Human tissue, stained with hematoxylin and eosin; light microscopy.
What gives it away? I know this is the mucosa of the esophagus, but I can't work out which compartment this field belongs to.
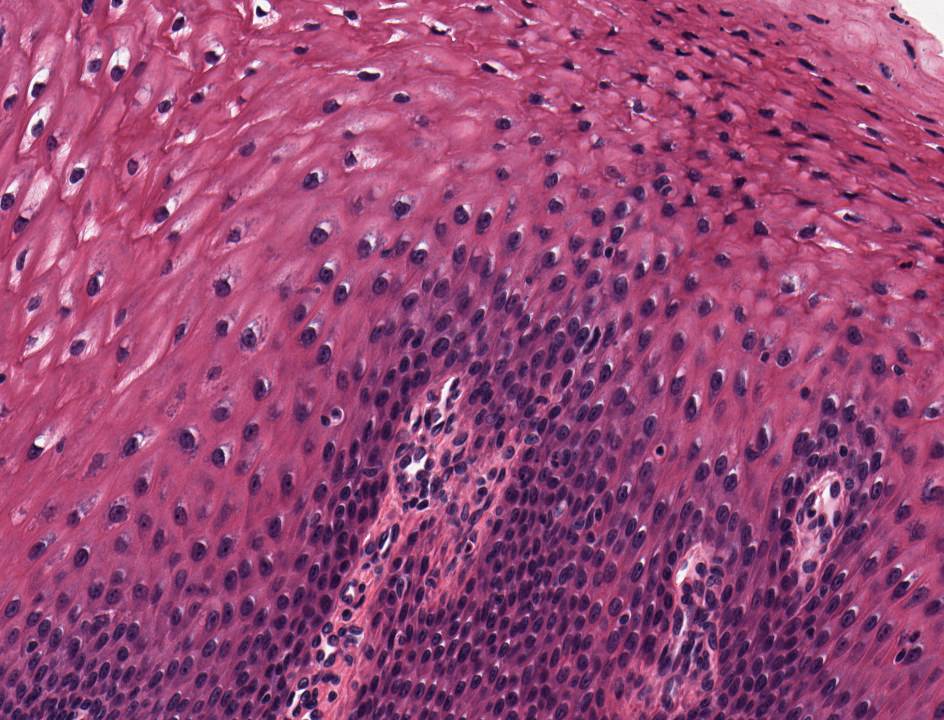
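The field shows stratified squamous nonkeratinized epithelium. Check one: it fills nearly the whole field, base at the bottom, surface at the top right. Check two: the lower cells are crowded, with dark oval nuclei and scant cytoplasm. Check three: moving upward, cells enlarge, with abundant pink cytoplasm and smaller, flattened nuclei. Check four: surface cells at the upper right keep their nuclei, and no anucleate keratin layer covers them.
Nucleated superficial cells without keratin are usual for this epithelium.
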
